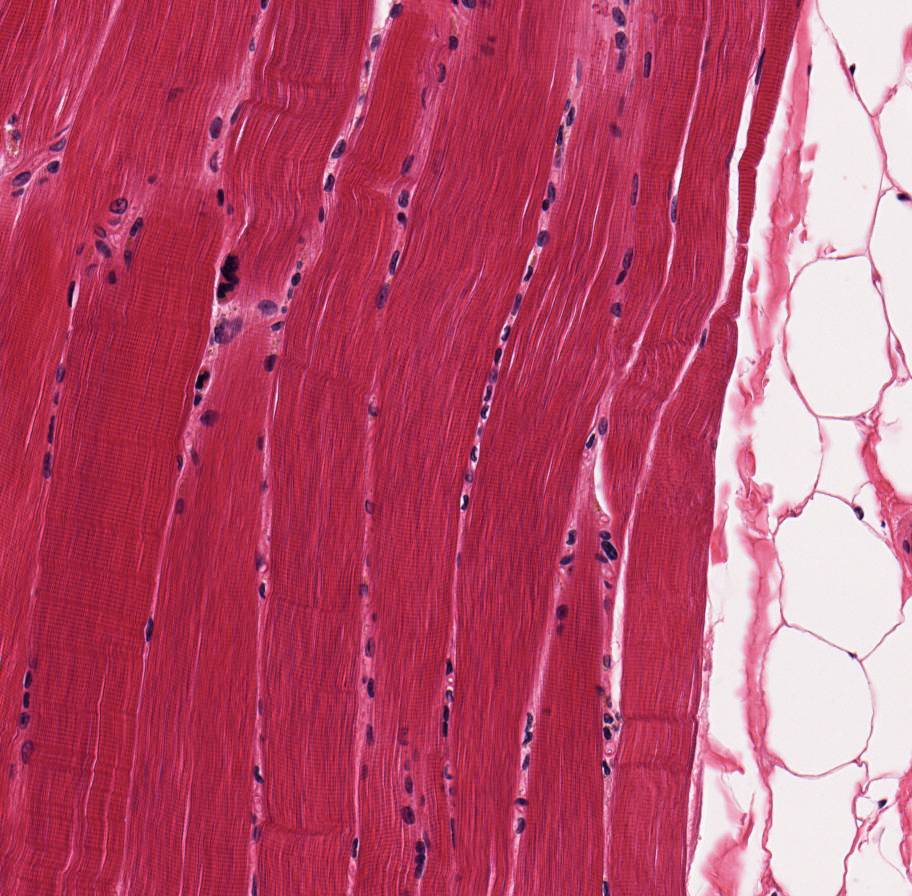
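Skeletal muscle, haematoxylin and eosin. Arrangement: unbranched fibres lie side by side, running parallel from top to bottom of the field with a slight lean. Staining: the fibre cytoplasm is a deep, even red with eosin. Nuclei: elongated and dark, placed at the fibre edges rather than in the centres.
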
